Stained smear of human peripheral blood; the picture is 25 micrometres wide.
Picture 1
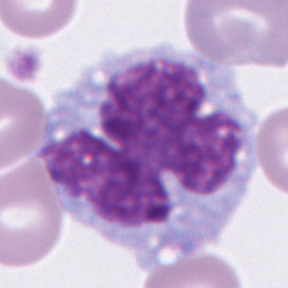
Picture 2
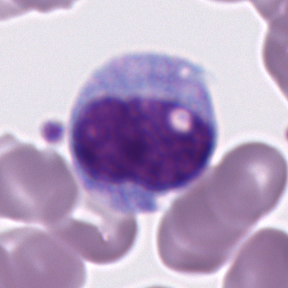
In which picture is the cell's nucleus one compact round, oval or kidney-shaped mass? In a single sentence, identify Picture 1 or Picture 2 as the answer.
The cell shown in Picture 2 has a single undivided, compact round, oval or kidney-shaped nucleus.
